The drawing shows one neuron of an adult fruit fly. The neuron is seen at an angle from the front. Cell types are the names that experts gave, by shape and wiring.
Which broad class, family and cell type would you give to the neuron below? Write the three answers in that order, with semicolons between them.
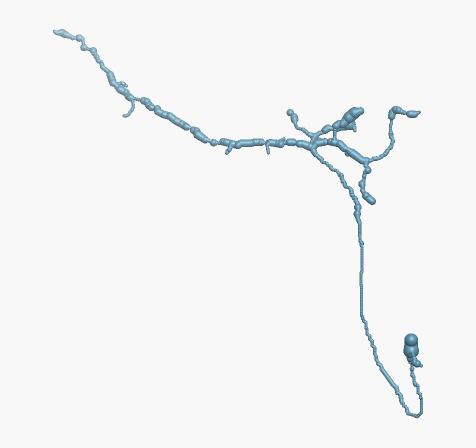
nerve-cord intrinsic neuron; hemilineage 03B; IN03B086_c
